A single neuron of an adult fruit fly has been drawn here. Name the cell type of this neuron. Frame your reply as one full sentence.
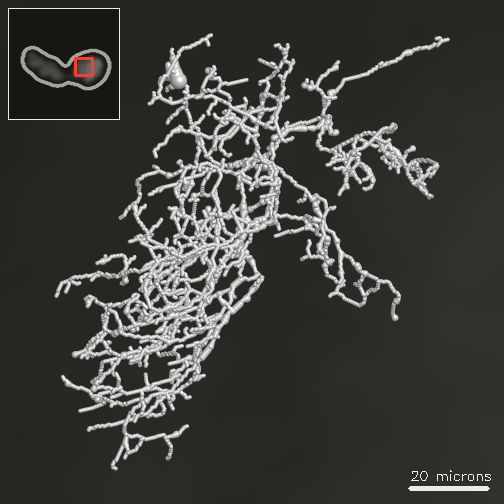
The cell type of this neuron is LT78.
